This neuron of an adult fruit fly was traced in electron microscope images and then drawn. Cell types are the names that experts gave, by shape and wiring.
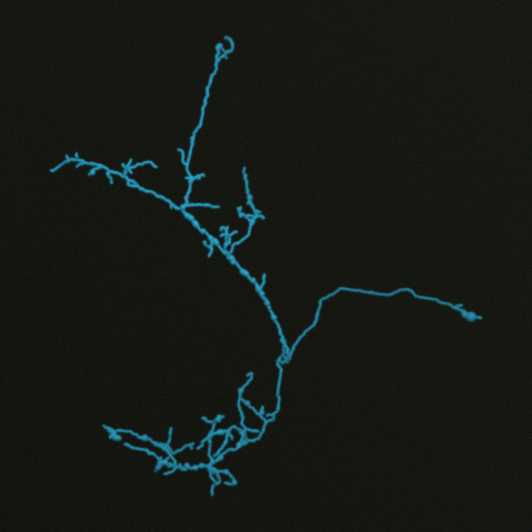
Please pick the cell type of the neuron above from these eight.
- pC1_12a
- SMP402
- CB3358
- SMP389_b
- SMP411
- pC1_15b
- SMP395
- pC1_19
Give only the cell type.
SMP411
